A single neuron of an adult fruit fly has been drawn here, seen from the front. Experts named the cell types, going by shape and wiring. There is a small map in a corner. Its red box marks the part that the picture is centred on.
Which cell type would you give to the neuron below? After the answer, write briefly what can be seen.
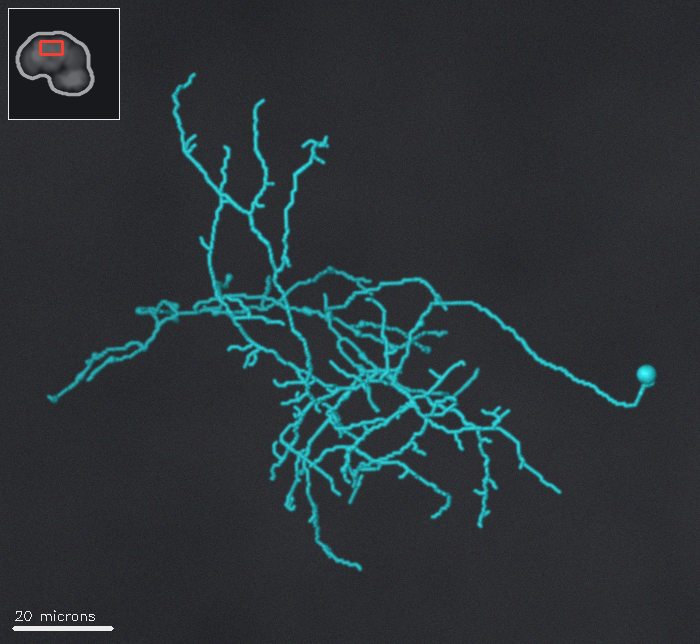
The cell type is FB5V_c. Its broad class is central-brain intrinsic neuron. Its cell body lies on the right of the picture. By the scale bar it is about 120 microns wide in this view. Dozens of branch ends can be seen.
